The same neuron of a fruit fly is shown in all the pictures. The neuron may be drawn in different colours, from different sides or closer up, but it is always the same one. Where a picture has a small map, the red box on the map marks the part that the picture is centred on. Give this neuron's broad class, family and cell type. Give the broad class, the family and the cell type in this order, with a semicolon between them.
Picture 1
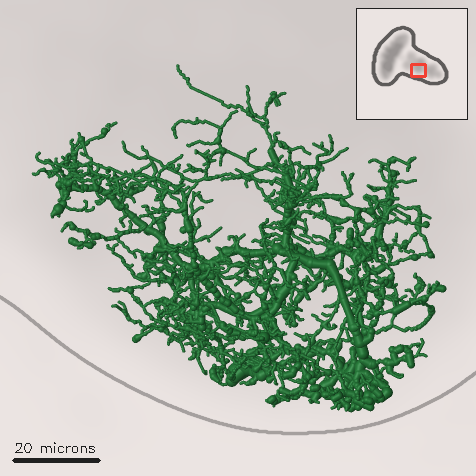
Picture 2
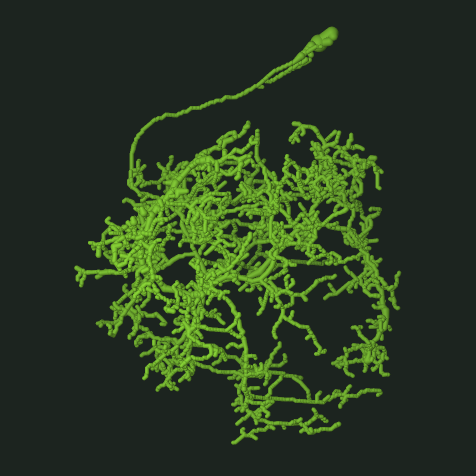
nerve-cord intrinsic neuron; hemilineage 19A; IN19A016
